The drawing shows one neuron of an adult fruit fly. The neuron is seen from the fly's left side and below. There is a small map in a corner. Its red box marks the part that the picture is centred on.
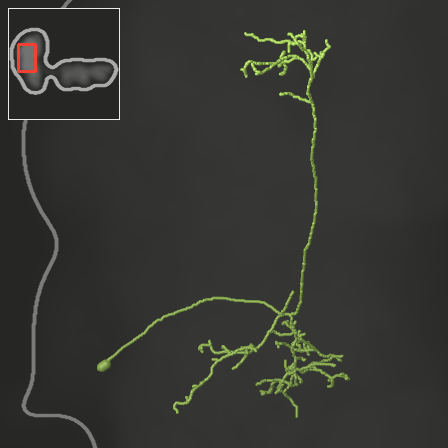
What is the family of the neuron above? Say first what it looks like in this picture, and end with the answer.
The cell body is at the lower left of the picture. In this view it is taller than it is wide. It is a central-brain intrinsic neuron. The family is hemilineage VLPa2.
